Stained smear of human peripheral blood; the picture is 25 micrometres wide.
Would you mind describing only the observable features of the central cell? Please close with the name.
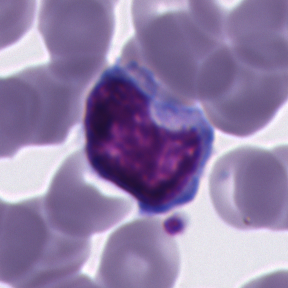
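Beginning with the nucleus, it fills most of the cell and carries a notch in its upper right side. Moving to the cytoplasm, its widest patch lies at the upper right of the nucleus. As for the outline, the top edge is ragged with small bumps. The cell is a typical lymphocyte.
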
